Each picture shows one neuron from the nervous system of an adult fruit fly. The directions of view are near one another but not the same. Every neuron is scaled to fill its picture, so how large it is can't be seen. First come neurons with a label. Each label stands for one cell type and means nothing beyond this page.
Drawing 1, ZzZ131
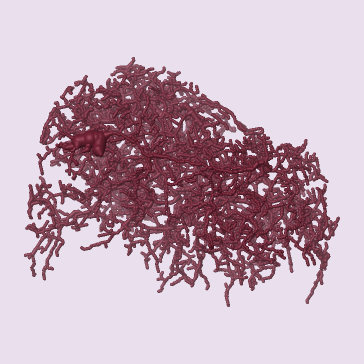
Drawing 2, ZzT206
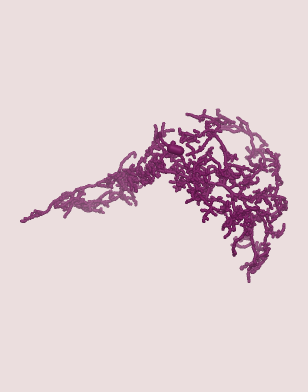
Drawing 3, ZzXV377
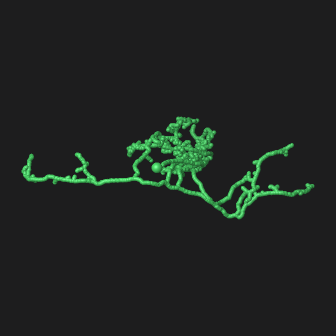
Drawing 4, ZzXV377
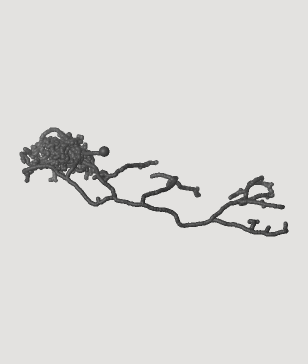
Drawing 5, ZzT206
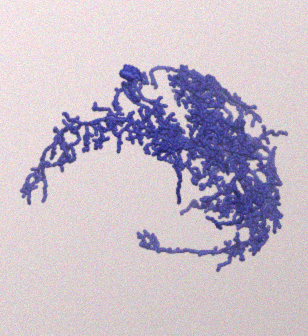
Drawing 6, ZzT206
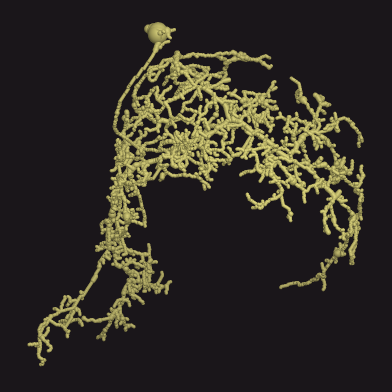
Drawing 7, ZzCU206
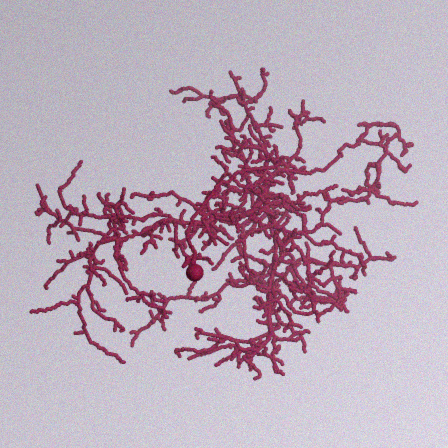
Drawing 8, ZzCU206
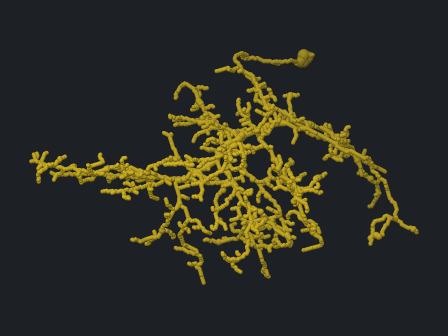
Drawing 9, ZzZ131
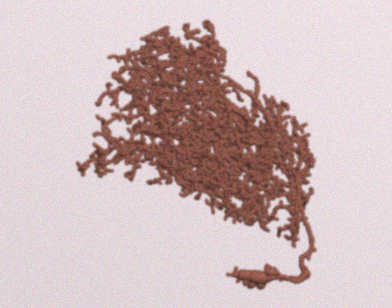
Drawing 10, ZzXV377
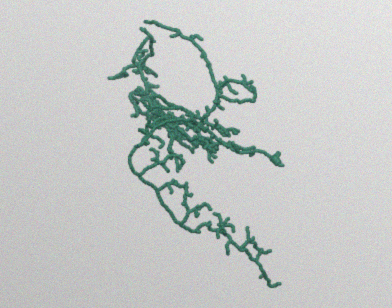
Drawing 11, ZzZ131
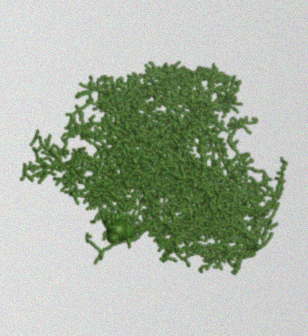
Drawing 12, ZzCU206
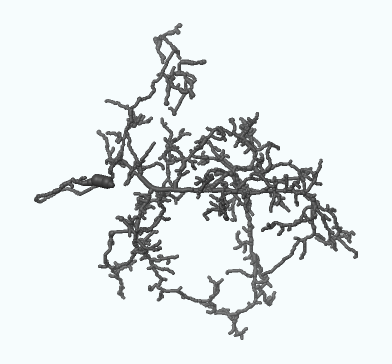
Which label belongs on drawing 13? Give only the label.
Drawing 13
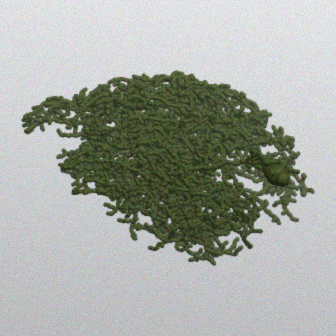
ZzZ131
